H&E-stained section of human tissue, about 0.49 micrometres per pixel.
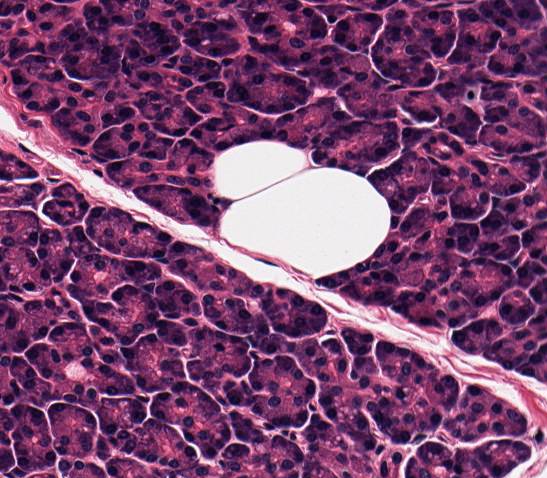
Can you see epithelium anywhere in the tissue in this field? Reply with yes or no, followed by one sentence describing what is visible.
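Yes. Closely packed small rounded acini fill almost the whole field.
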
